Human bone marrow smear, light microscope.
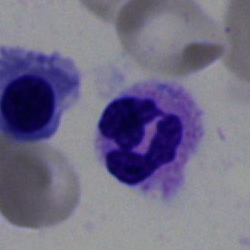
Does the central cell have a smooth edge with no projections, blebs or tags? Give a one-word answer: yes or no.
No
